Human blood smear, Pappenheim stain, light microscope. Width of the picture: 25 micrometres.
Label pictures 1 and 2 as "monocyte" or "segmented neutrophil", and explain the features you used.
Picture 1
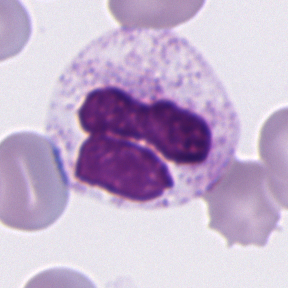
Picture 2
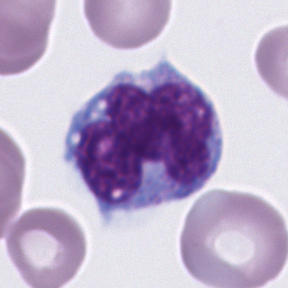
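The segmented neutrophil is in picture 1, the monocyte in picture 2. The neutrophil's nucleus is split into lobes, which sit mainly in the lower half of the cell and leave a wider band of cytoplasm above.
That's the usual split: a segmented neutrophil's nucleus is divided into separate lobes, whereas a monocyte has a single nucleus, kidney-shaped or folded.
Its chromatin is dark purple and densely condensed with no nucleoli, and its plentiful cytoplasm is very pale, almost colourless, with fine small violet granules scattered evenly through it. The neutrophil's outline is roughly round and smooth-edged, while the monocyte's is irregular, with small pointed cytoplasmic tags at the upper right and lower left. The monocyte has no coarse or brightly coloured granules, but a few tiny clear vacuoles lie along its left edge. It's about 14 micrometres across, with the nucleus filling about 70% of its area, and red cells surround it without touching.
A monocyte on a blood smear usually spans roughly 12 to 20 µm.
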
